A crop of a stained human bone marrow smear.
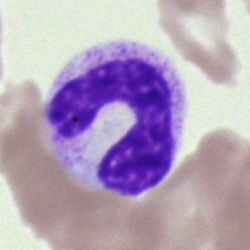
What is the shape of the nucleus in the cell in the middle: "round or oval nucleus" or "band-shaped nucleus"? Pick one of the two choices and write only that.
Band-shaped nucleus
